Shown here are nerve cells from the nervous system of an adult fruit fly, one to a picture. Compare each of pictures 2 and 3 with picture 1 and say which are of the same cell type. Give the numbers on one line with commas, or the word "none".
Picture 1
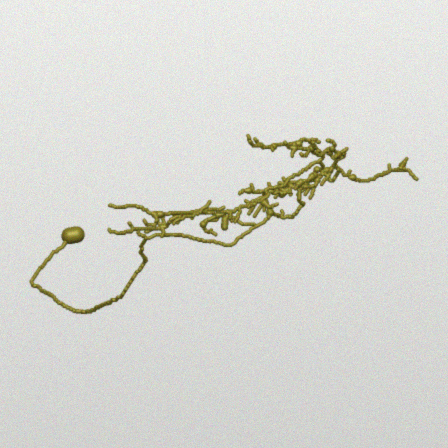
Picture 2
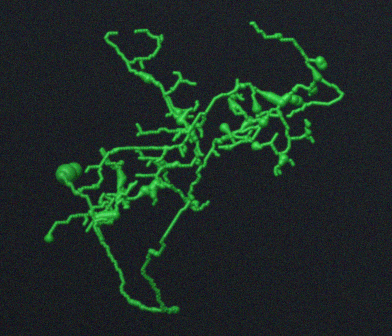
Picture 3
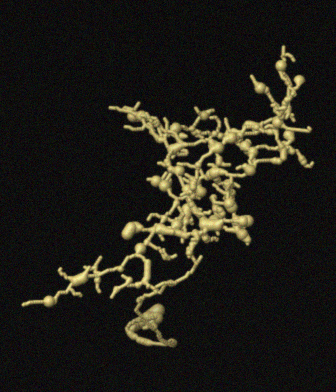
2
